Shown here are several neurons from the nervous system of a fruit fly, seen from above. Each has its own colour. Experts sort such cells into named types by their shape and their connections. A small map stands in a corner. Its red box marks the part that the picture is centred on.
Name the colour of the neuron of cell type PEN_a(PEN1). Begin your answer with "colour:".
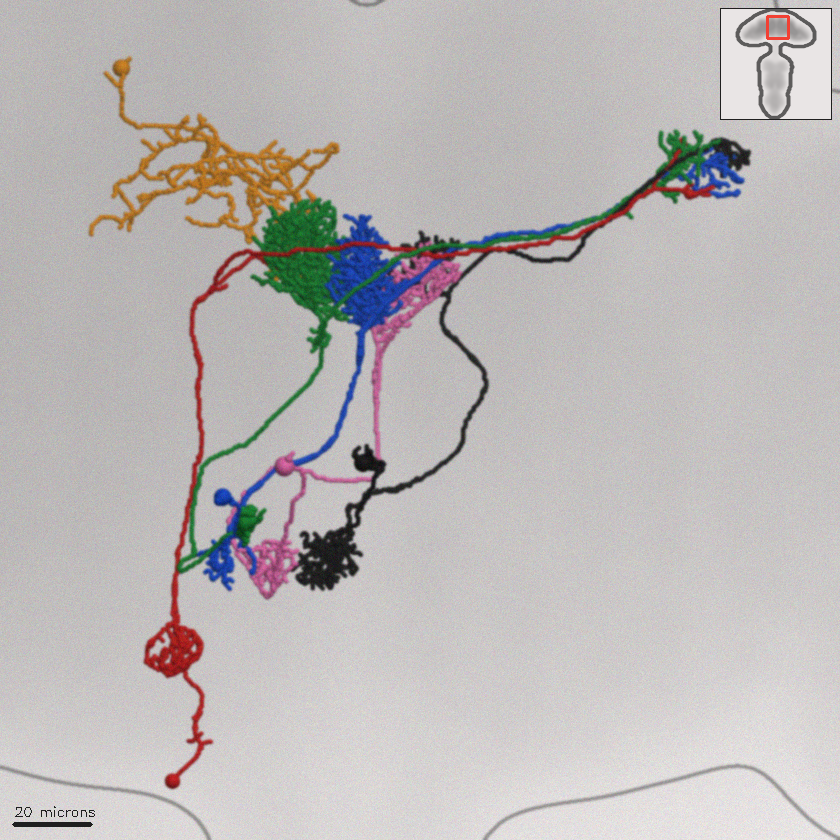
colour: pink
